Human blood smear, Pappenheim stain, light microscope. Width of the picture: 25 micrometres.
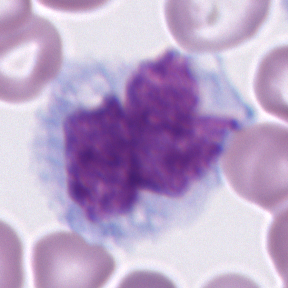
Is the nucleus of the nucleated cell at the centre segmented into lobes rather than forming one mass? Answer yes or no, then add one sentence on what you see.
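Yes. The nucleus is made of two large lobes lying side by side.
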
